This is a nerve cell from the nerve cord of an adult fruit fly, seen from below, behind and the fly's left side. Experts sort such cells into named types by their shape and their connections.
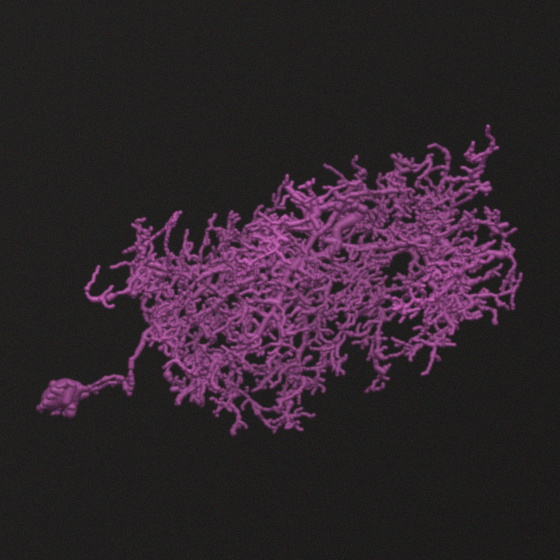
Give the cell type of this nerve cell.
IN08A002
